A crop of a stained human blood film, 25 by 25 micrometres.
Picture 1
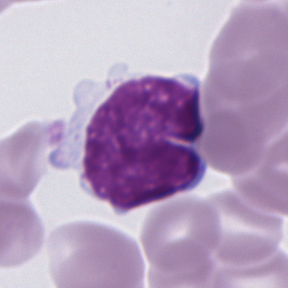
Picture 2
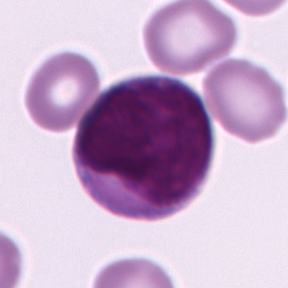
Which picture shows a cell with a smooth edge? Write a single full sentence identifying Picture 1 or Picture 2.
A smooth outline is found on the cell in picture 2.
